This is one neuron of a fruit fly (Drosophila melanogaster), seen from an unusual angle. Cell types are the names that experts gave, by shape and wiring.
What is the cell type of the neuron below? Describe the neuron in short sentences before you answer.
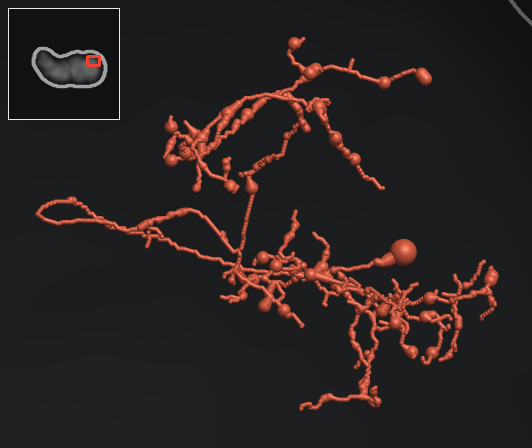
Its cell body lies on the right of the picture. Dozens of branch ends can be seen. This is a central-brain intrinsic neuron. It is of cell type LHPV4d10.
